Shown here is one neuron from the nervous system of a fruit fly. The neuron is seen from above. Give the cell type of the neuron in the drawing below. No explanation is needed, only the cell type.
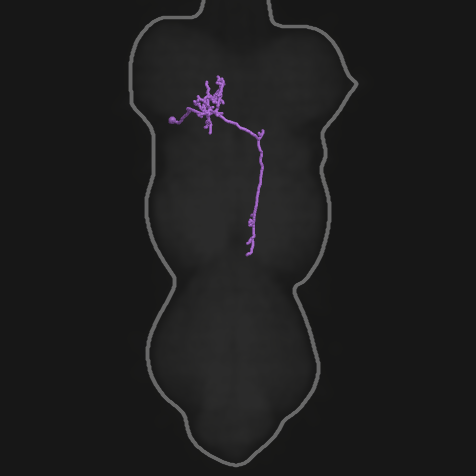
IN06A059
